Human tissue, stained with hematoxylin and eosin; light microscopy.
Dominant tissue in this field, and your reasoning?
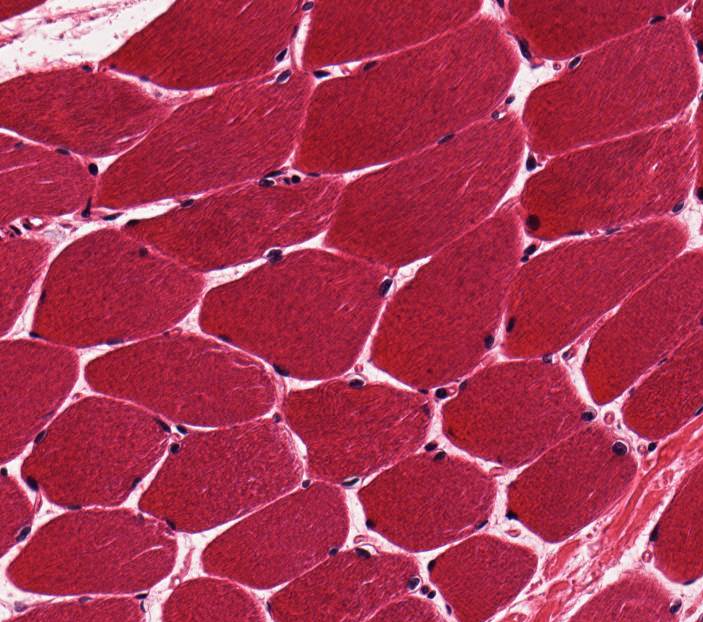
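Skeletal muscle: the fibre nuclei lie at the fibre edges, just beneath the borders, and are small, dark, and flattened or oval.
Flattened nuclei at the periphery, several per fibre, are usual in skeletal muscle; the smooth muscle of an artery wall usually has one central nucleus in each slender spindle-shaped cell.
The fibre cytoplasm stains an even deep red throughout. A band of wavy pink connective tissue with elongated nuclei runs along the lower right edge.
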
